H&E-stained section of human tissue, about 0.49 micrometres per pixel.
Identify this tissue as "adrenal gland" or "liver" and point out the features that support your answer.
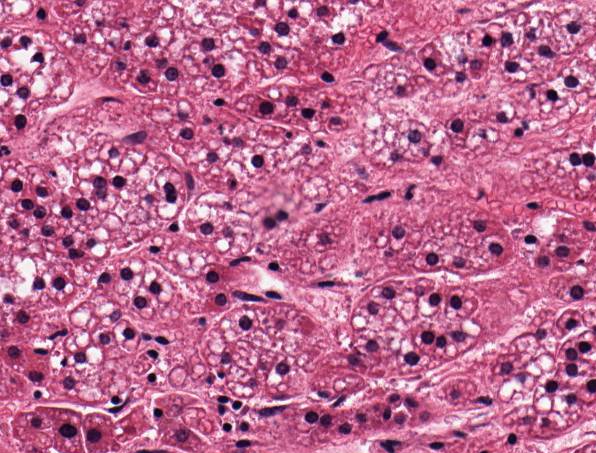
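This is adrenal gland, not liver. Deciding check, the cytoplasm: abundant and pale, filled with many small clear vacuoles.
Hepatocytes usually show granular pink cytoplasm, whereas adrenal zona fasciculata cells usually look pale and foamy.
Remaining features: rounded nests of cells with small, round, dark nuclei, separated by thin partitions.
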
